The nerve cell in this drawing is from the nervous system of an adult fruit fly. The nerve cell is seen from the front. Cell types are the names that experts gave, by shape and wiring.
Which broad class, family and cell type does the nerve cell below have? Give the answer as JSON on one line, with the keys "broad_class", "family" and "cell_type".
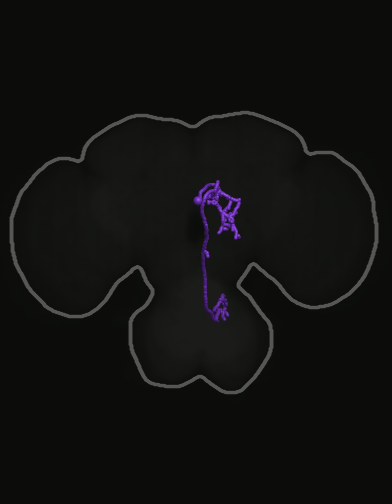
{"broad_class": "descending neuron", "family": "hemilineage PSp2", "cell_type": "DNpe015"}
